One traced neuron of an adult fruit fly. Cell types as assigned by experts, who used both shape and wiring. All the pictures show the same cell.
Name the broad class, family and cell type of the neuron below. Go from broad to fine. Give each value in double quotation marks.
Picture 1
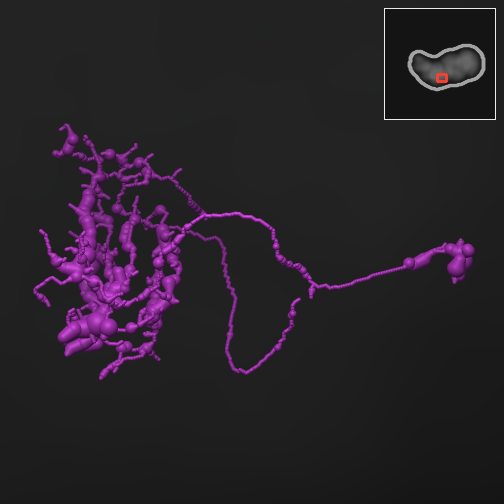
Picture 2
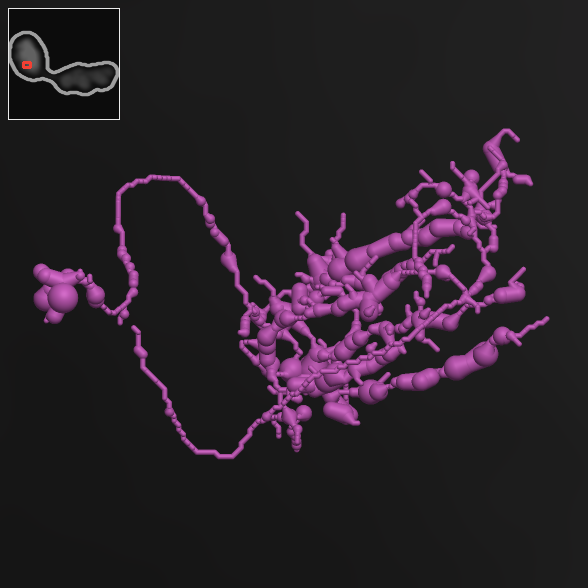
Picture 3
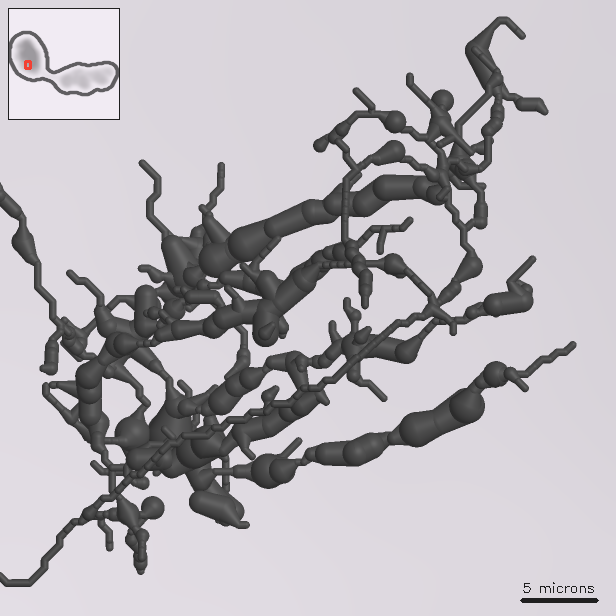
"optic-lobe intrinsic neuron", "Dm", "Dm9"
